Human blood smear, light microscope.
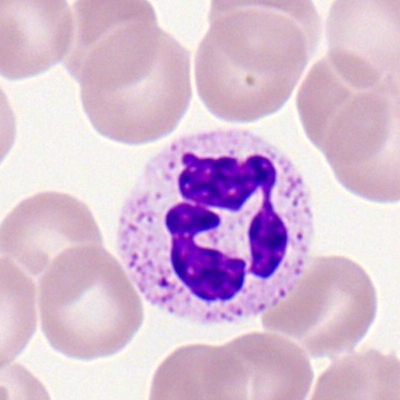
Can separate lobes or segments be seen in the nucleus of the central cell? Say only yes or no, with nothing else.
Yes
